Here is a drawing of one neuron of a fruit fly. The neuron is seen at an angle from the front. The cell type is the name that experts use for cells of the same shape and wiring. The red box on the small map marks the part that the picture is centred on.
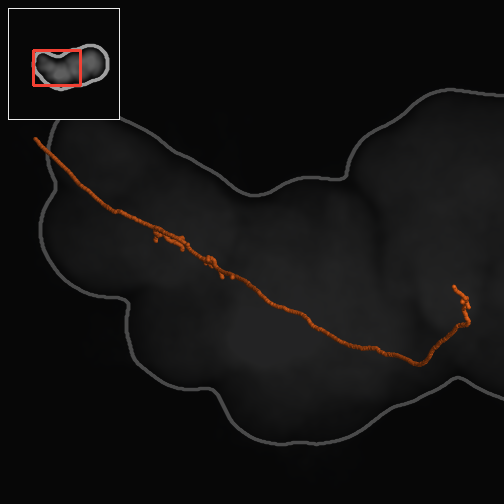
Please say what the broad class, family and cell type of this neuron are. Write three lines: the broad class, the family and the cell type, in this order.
sensory neuron ascending to the brain
class mechanosensory proprioceptive
SApp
